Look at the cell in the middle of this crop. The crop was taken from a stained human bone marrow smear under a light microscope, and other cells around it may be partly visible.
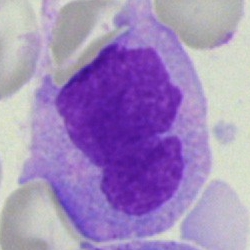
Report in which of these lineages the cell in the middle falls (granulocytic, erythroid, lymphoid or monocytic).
monocytic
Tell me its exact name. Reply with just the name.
monocyte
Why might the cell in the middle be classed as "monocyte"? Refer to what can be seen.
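A notch on the right side of this monocyte's nucleus divides it into a larger upper part and a smaller lower part.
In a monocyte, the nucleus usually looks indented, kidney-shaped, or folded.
That notch is just such an indentation, so it goes with the name. Now follow the cytoplasm, which is widest below and to the left of the nucleus. It is a pale lilac-blue, with fine pinkish-purple granules dusted through it.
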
